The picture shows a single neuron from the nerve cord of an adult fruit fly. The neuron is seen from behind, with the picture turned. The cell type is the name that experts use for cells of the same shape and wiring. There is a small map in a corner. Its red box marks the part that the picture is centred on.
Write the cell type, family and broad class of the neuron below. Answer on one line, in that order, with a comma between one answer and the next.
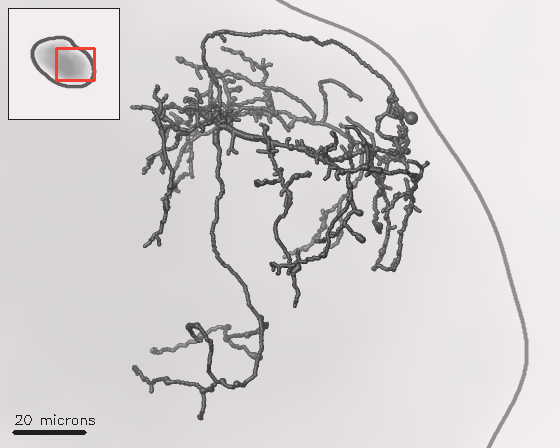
IN04B084, hemilineage 04B, nerve-cord intrinsic neuron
